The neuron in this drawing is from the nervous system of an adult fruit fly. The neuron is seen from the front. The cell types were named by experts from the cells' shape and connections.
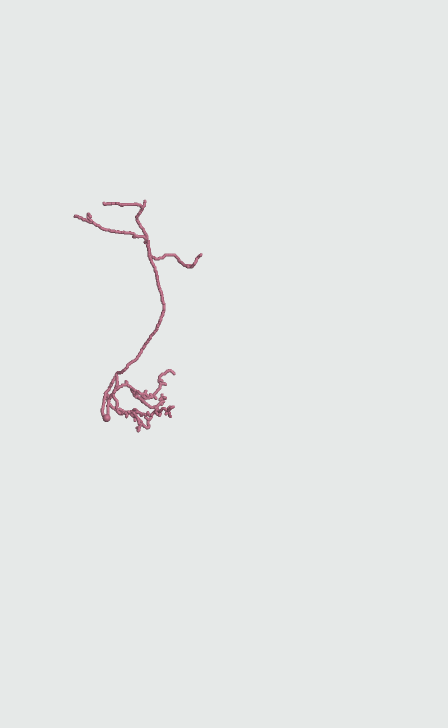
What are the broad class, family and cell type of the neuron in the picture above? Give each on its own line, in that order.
visual projection neuron
LoVP
LoVP3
